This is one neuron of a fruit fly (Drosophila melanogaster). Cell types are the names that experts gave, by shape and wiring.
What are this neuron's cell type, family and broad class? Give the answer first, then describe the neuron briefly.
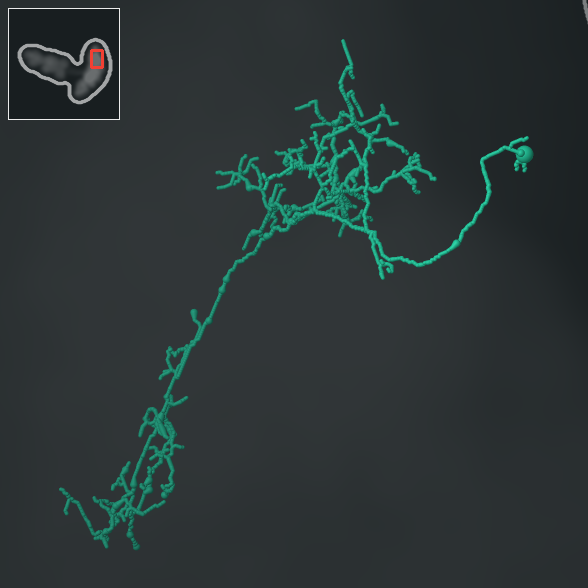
Its cell type is CB4151. The family is hemilineage SLPal5. Its broad class is central-brain intrinsic neuron. It is in the brain and does not reach the nerve cord. The cell body is at the upper right of the picture. Dozens of branch ends can be seen.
